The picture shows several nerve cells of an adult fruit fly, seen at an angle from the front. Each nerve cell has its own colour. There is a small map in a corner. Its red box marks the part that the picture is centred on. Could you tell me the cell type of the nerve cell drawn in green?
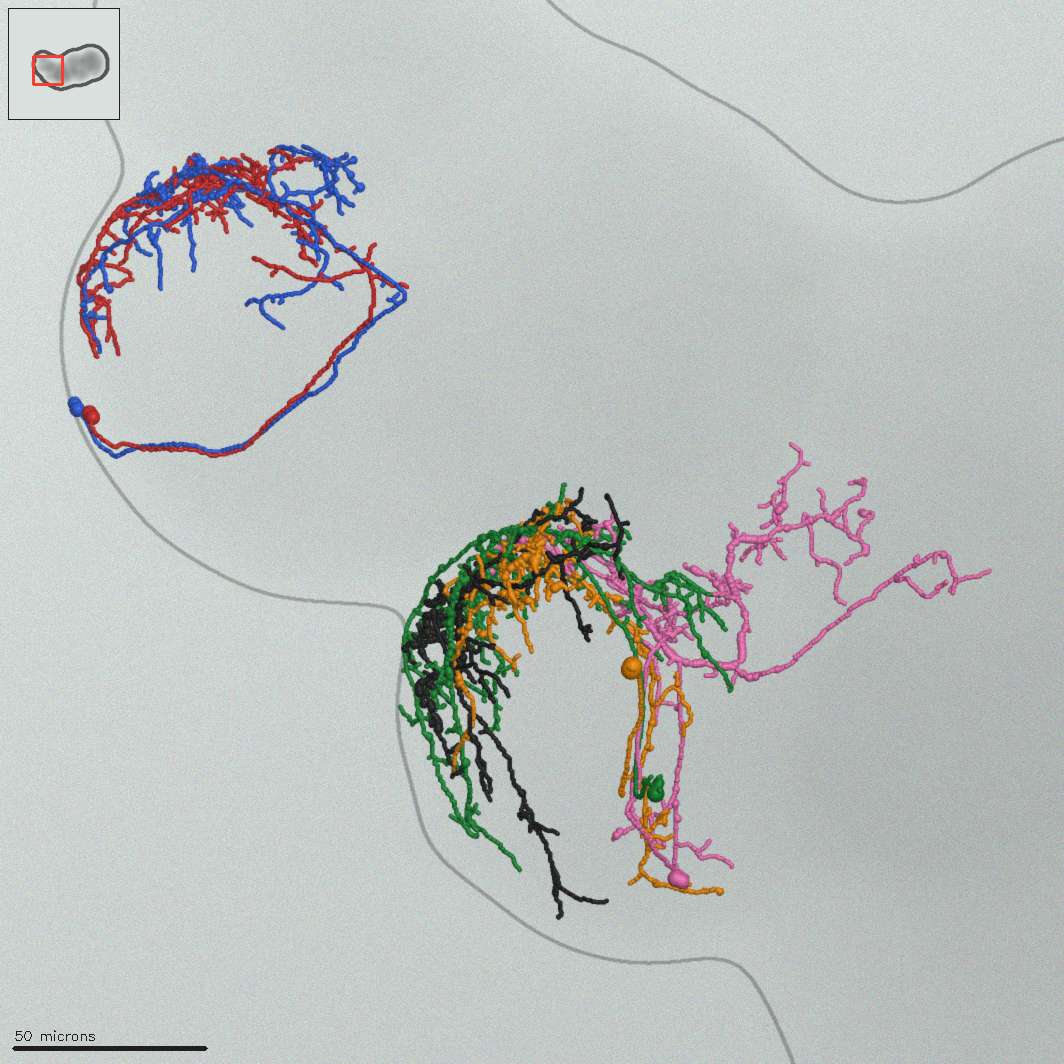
IN08A026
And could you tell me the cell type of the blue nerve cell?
IN08A031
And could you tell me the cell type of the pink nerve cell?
IN08A023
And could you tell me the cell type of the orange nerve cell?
IN08A039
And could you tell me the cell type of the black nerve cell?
IN13A062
